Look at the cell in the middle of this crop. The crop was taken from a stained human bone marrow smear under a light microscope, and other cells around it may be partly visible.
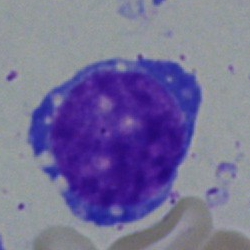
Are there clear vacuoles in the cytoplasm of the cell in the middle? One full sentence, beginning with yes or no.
Yes, at least one clear vacuole is held within its cytoplasm.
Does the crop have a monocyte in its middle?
no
